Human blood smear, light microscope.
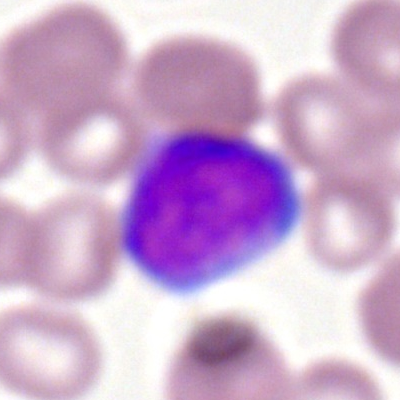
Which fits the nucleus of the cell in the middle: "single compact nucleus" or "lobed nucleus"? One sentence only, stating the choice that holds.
What the cell contains is a single compact round, oval or kidney-shaped nucleus.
